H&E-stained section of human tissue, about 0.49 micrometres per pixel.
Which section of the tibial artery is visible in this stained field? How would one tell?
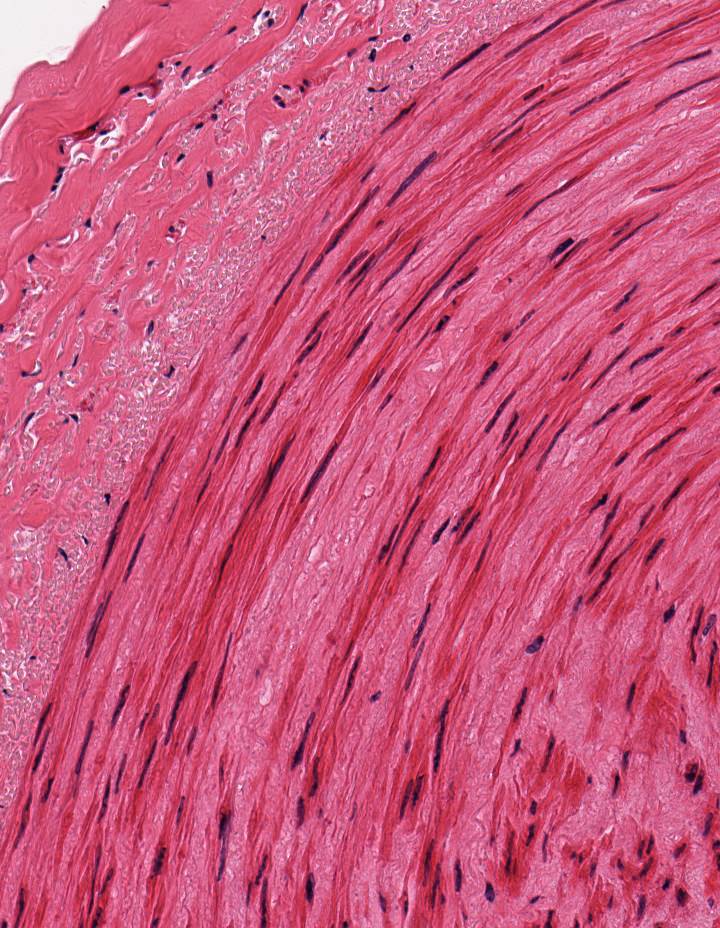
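Tunica media forms most of the field: smooth muscle fibres in a broad curved band sweep from lower left to upper right. Next, their nuclei are elongated, cigar-shaped and parallel to the fibres; the cytoplasm is deeply eosinophilic without cross-striations.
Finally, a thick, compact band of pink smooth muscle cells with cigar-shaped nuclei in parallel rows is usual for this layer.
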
